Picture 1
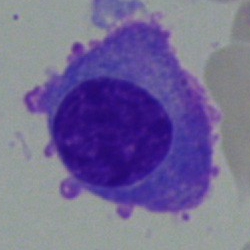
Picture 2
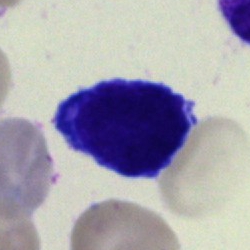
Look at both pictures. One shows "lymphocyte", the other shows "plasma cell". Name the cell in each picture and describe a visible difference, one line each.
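In picture 1 we see a plasma cell: The cytoplasm is plentiful, forming its widest rim on the upper and right sides.
In picture 2 we see a lymphocyte: Cytoplasm is scant, and the dark nucleus fills almost the whole cell.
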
